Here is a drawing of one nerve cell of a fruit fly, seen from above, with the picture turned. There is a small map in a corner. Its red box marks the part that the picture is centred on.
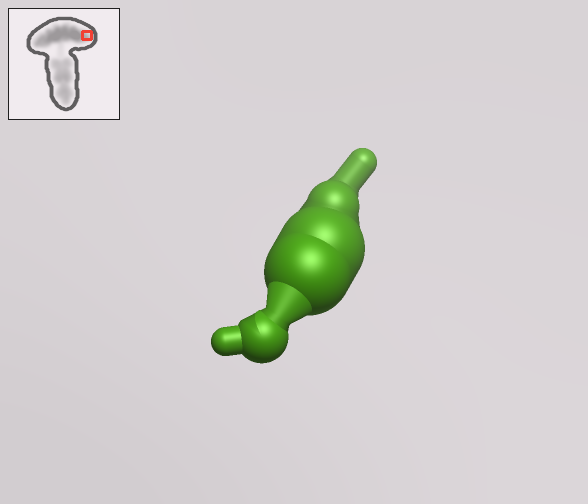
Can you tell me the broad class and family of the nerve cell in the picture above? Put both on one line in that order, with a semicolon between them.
photoreceptor or other optic-lobe sensory neuron; class visual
